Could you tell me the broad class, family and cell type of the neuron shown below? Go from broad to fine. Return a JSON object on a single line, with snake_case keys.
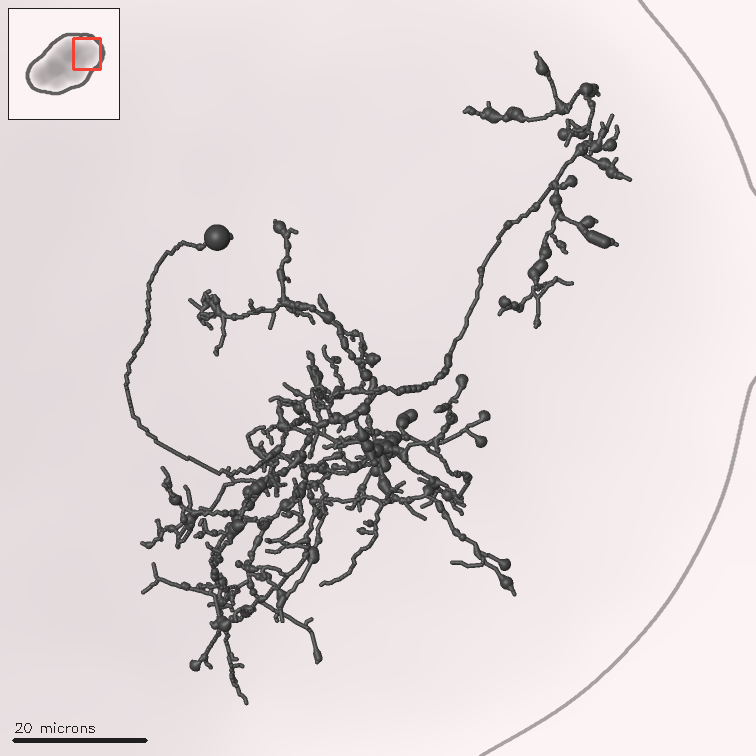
{"broad_class": "nerve-cord intrinsic neuron", "family": "hemilineage 13B", "cell_type": "IN13B069"}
